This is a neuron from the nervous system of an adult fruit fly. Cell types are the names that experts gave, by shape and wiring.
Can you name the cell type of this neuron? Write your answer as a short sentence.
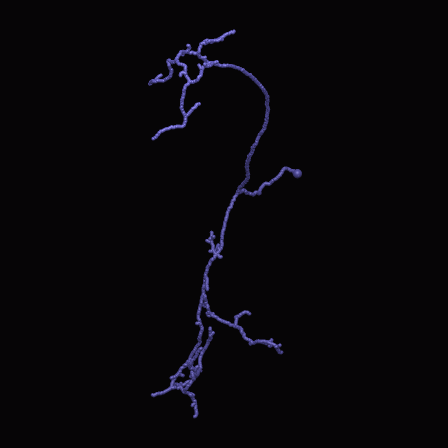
The cell type is CB4081.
